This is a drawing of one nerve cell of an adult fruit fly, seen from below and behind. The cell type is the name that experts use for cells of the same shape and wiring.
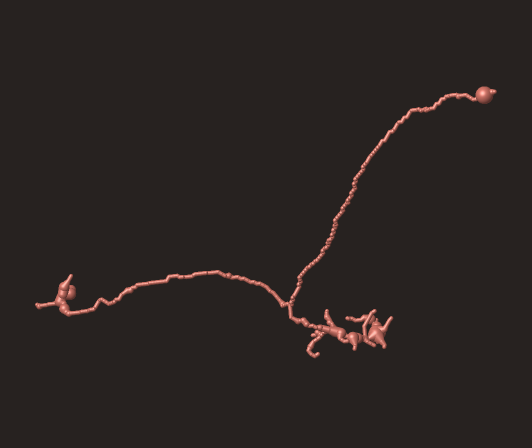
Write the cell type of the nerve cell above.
T3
